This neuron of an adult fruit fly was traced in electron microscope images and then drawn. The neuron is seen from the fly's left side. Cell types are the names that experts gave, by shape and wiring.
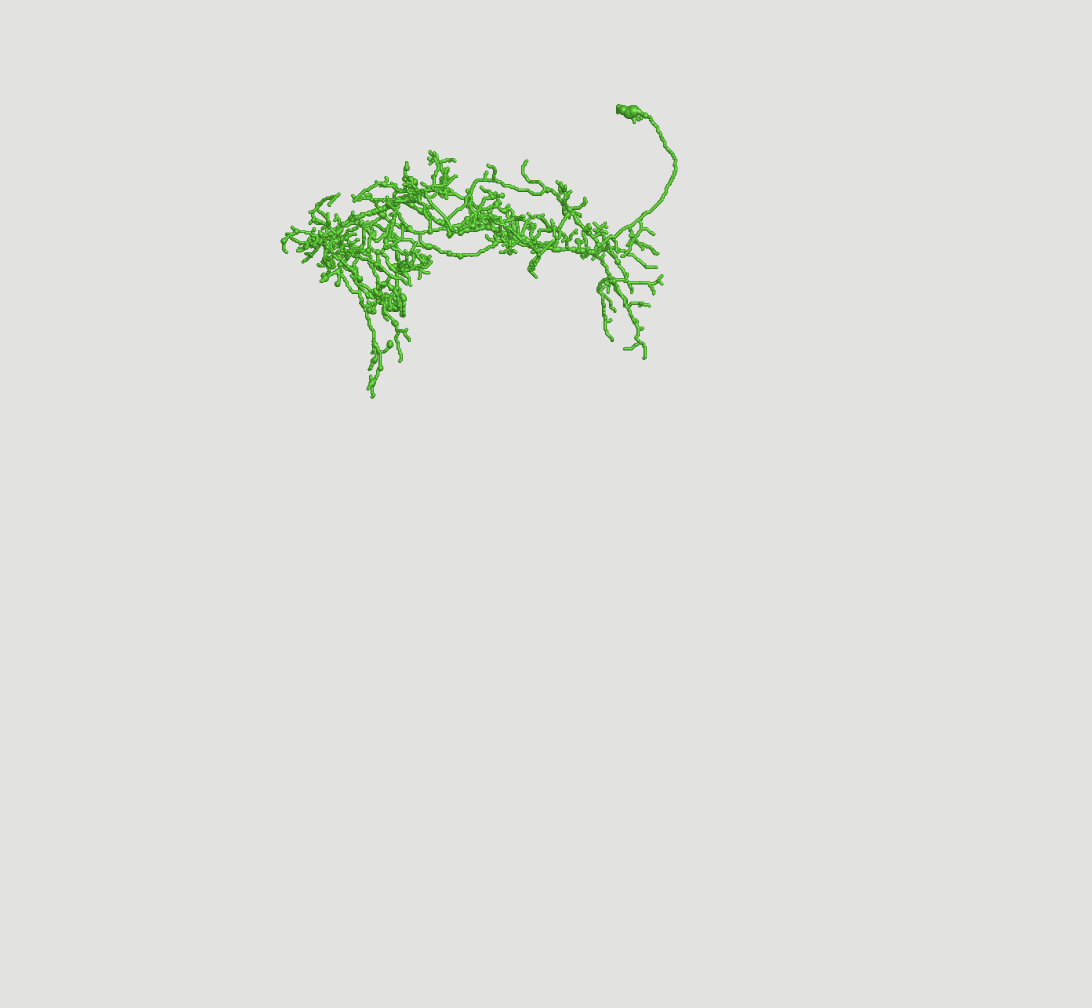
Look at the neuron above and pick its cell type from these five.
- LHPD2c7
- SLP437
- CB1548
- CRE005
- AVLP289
LHPD2c7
